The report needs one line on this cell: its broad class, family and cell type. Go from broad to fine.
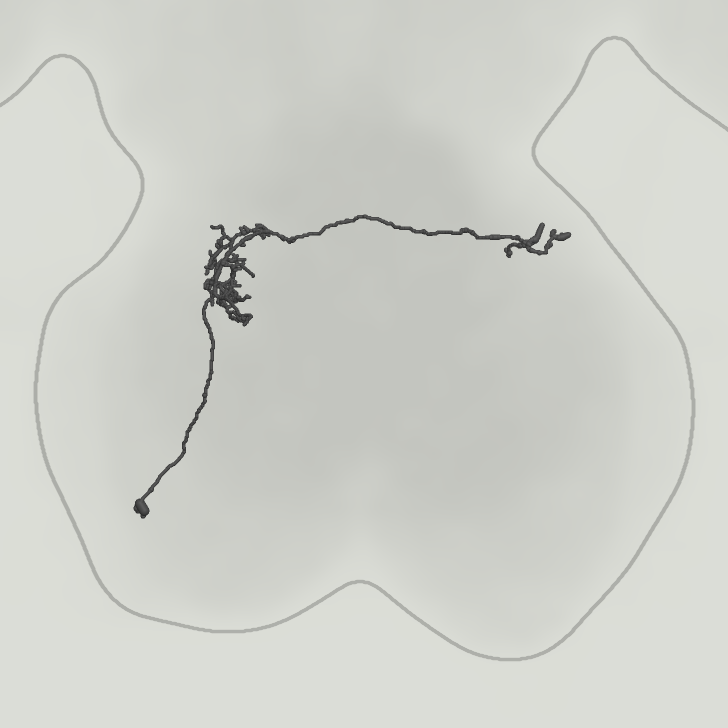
nerve-cord intrinsic neuron; hemilineage 06A; IN06A075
